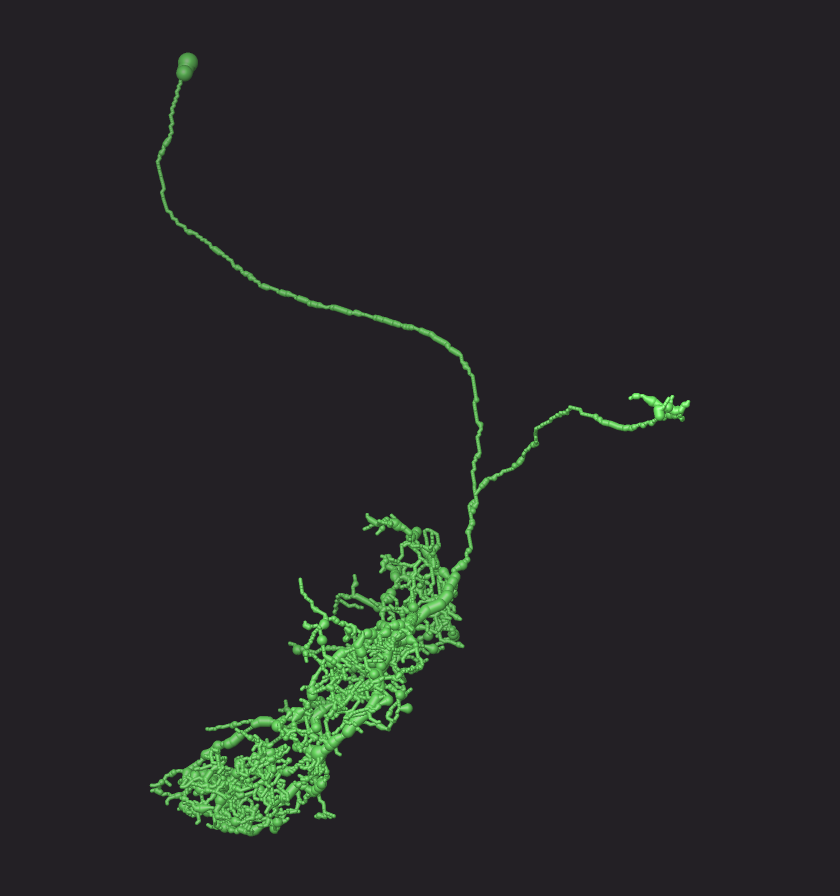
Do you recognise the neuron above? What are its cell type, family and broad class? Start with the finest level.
IN23B023; hemilineage 23B; nerve-cord intrinsic neuron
